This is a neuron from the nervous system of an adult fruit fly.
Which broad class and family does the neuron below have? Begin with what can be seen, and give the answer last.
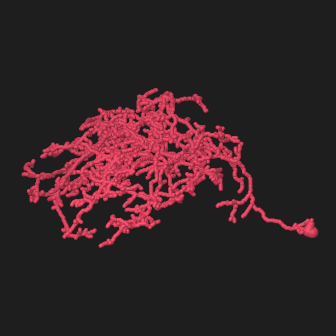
Dozens of branch ends can be seen. In this view it is wider than it is tall. It is a nerve-cord intrinsic neuron. Its family is hemilineage 16B.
